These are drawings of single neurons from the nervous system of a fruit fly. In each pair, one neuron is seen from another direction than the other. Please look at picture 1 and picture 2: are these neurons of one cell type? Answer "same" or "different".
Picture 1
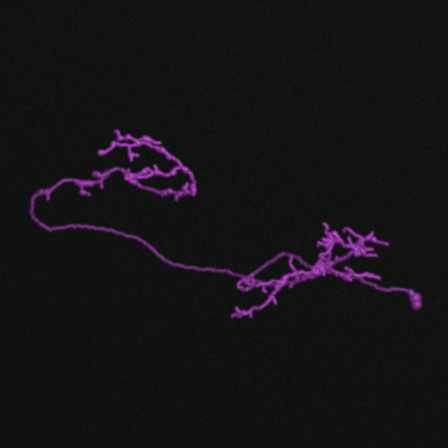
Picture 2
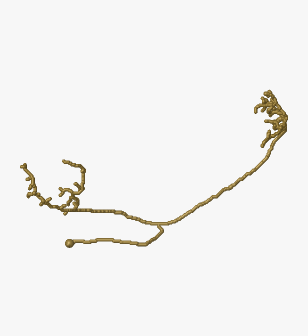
different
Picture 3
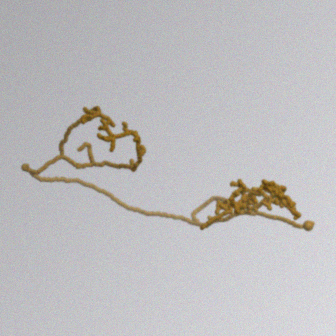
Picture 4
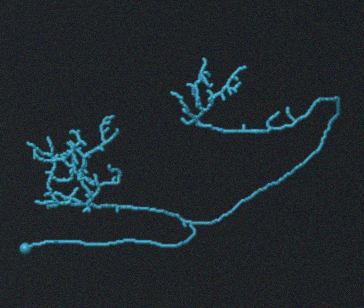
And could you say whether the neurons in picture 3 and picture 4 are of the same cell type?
same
